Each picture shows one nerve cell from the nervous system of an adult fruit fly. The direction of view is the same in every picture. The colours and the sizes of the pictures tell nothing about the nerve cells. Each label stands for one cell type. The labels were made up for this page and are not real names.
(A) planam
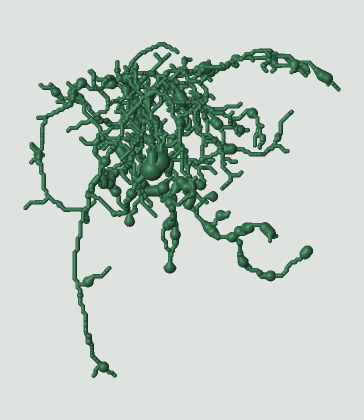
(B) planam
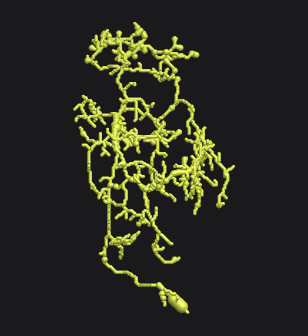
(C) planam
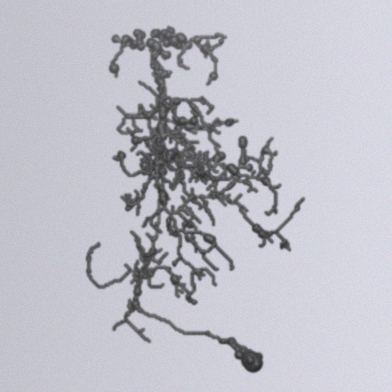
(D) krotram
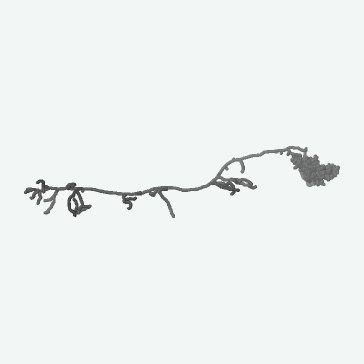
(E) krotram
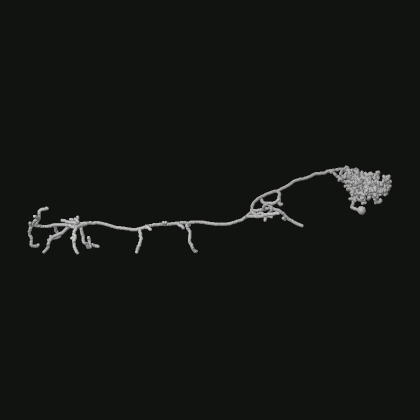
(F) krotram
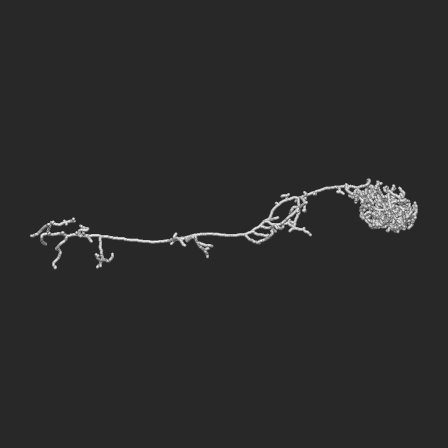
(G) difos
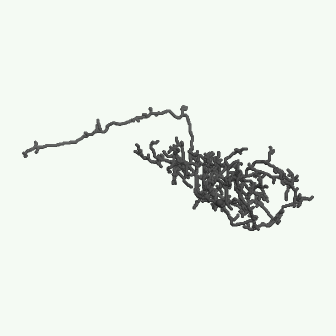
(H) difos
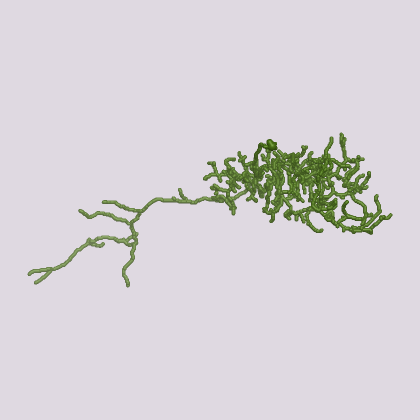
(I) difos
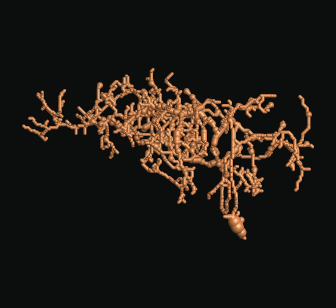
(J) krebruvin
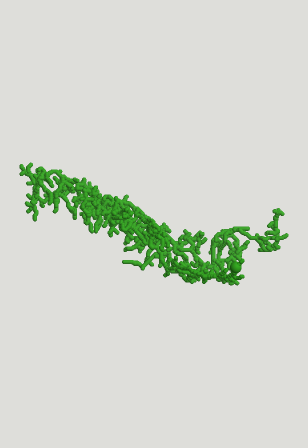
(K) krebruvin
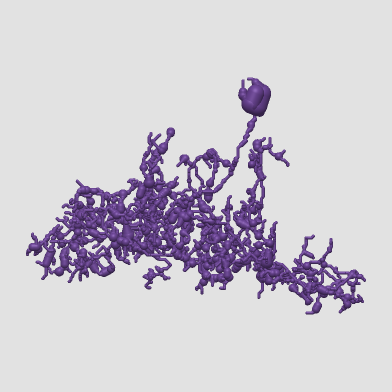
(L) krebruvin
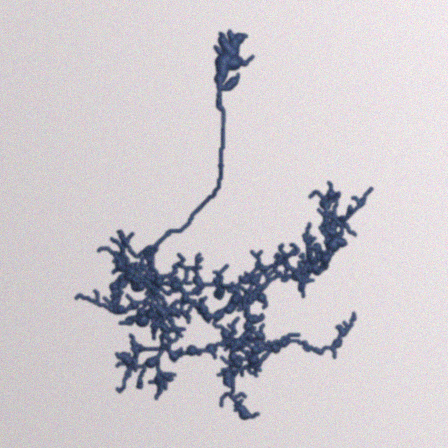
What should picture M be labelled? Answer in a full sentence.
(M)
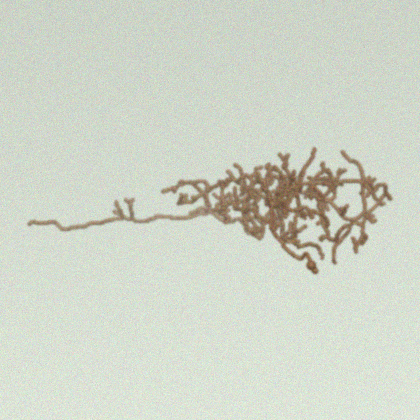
It belongs to difos.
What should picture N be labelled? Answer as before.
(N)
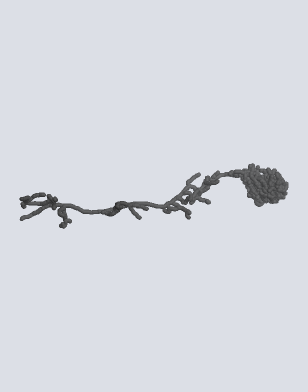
It belongs to krotram.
